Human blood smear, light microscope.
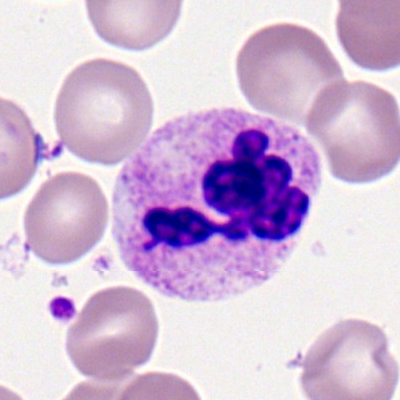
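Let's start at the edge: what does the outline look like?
Round and smooth.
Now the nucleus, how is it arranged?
In several lobes joined by narrow strands, with dark purple, coarsely clumped chromatin.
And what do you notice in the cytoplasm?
Fine pinkish-violet granules scattered throughout.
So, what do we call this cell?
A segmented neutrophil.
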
